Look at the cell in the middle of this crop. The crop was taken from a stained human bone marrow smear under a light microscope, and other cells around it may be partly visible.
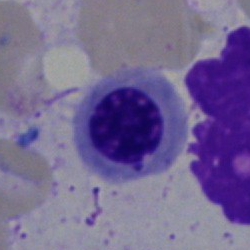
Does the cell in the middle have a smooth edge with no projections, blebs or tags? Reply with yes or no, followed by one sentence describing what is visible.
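Yes. The cell outline is round and smooth.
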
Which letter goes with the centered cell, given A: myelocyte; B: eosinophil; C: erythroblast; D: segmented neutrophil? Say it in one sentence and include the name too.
The one to choose is option C, as the cell in the middle is an erythroblast.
